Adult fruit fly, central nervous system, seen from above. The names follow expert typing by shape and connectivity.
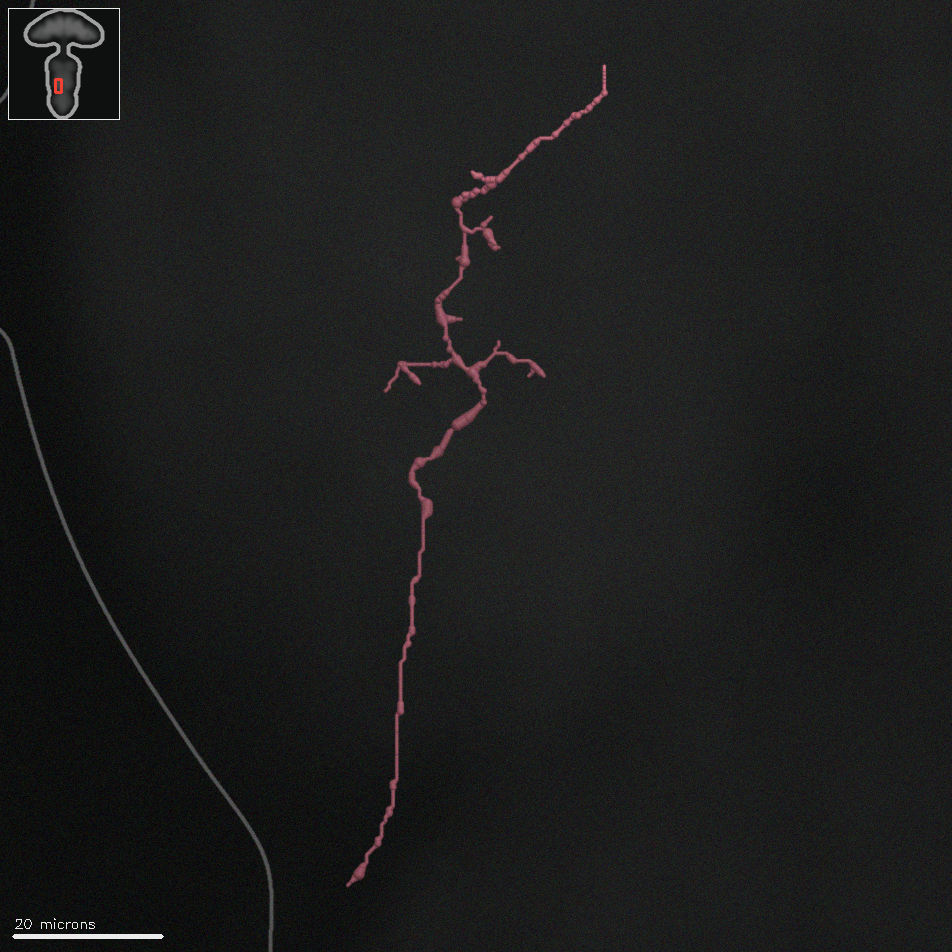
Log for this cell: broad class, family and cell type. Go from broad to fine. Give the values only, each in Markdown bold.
**sensory neuron entering the nerve cord**, **class mechanosensory tactile**, **SNta29**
